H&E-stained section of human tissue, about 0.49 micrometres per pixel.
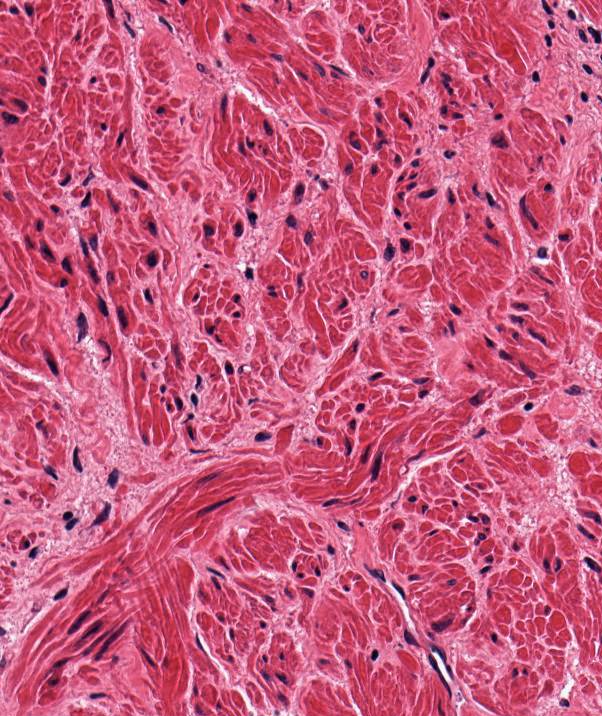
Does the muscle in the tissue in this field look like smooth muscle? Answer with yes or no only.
Yes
